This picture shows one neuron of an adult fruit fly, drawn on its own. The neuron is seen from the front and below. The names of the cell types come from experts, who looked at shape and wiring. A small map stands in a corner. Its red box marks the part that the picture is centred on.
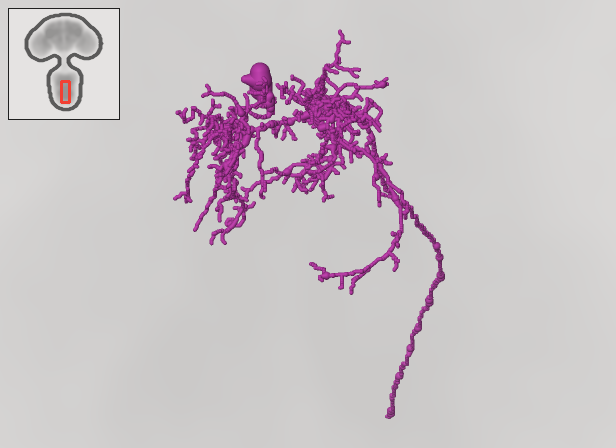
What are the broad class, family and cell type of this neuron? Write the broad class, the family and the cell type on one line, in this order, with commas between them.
motor neuron of the nerve cord, MNad, MNad02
